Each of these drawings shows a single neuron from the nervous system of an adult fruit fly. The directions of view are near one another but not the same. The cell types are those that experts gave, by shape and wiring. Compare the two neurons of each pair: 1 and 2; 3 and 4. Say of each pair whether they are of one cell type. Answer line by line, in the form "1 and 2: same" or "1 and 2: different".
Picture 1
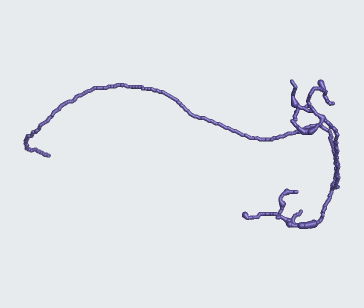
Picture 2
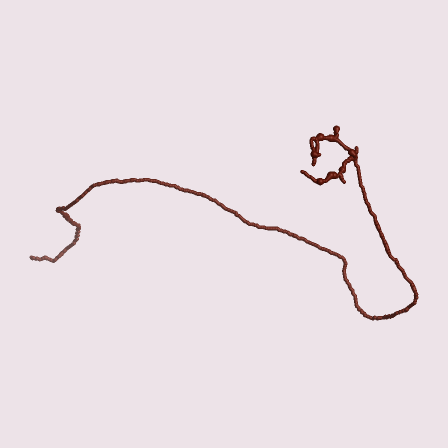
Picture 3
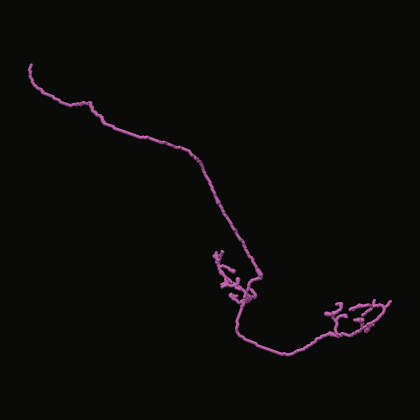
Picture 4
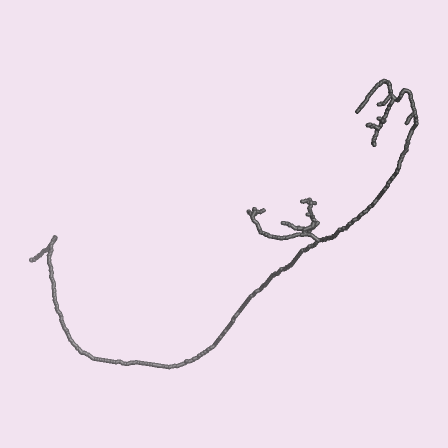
1 and 2: different
3 and 4: same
